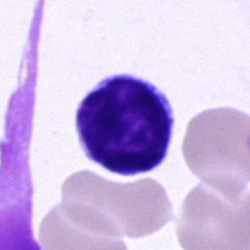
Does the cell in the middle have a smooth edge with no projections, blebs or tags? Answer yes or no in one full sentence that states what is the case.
Yes, the cell's outline is smooth, without projections.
